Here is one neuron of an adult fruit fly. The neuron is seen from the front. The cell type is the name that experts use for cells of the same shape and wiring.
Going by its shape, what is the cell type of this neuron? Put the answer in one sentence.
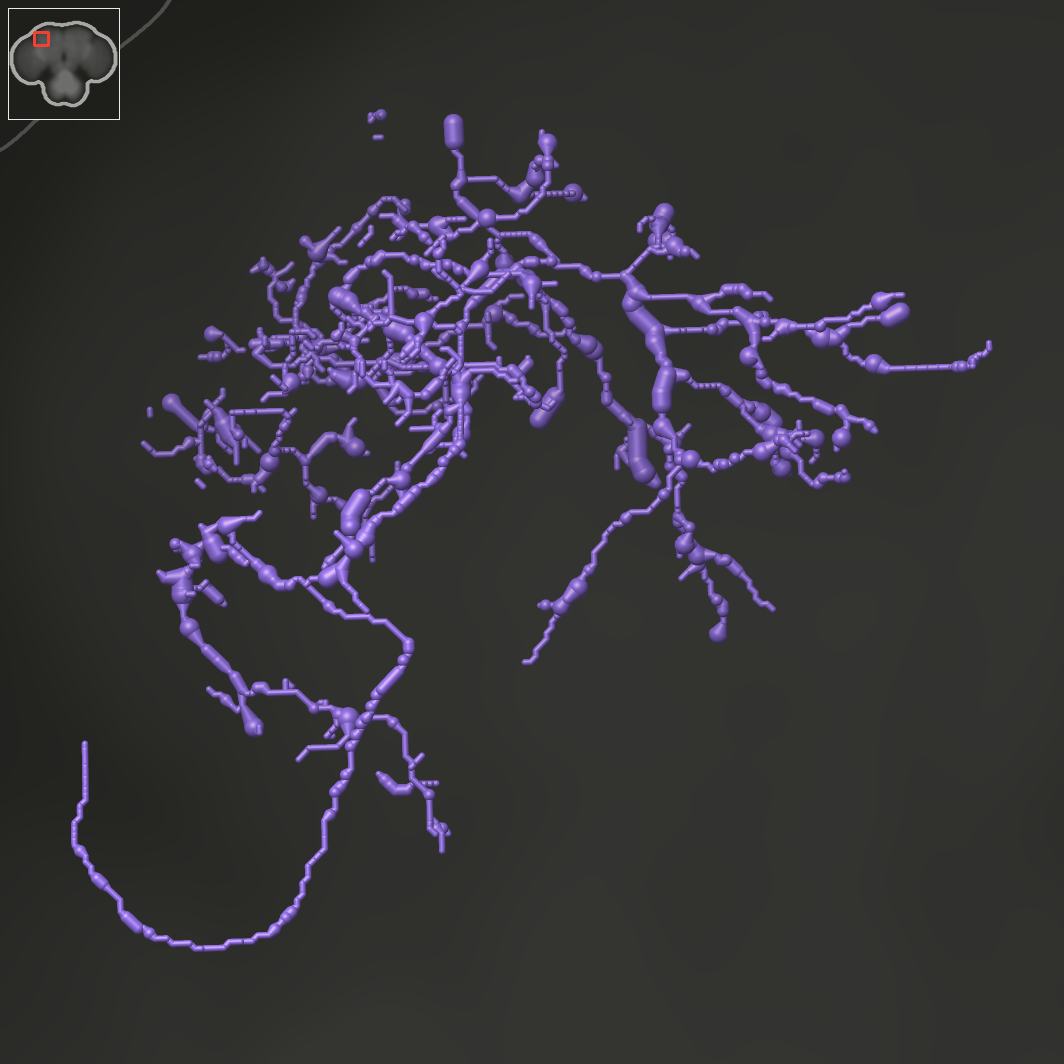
The cell type is LH005m.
